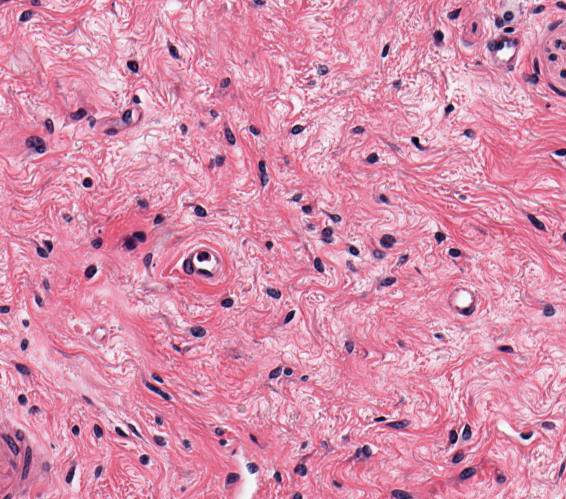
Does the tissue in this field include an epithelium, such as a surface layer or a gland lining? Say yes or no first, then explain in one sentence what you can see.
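No. The whole field is occupied by collagenous stroma with scattered cells, and no epithelium is present.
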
